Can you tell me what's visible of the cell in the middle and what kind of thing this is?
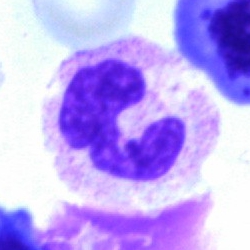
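Outline roughly round. Nucleus curved into a C shape around a pale central area of cytoplasm. Partial narrowing in the lower part of the nucleus. No nucleoli visible. Segmented neutrophil.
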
